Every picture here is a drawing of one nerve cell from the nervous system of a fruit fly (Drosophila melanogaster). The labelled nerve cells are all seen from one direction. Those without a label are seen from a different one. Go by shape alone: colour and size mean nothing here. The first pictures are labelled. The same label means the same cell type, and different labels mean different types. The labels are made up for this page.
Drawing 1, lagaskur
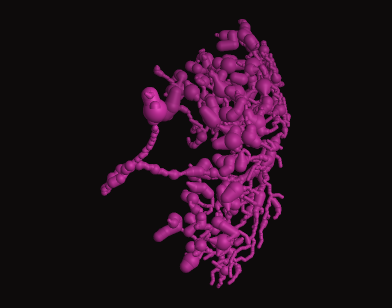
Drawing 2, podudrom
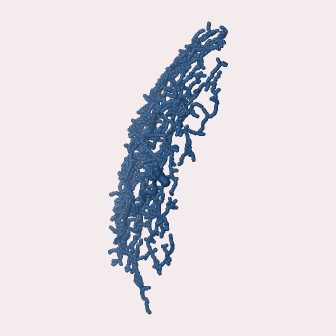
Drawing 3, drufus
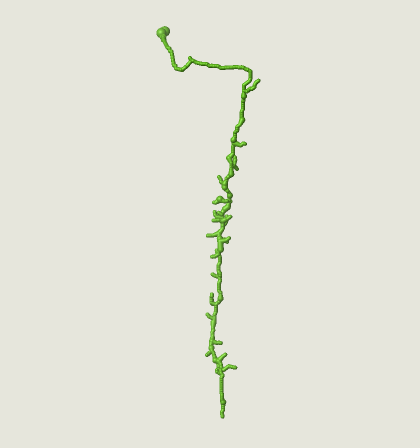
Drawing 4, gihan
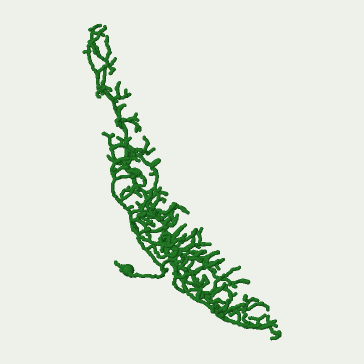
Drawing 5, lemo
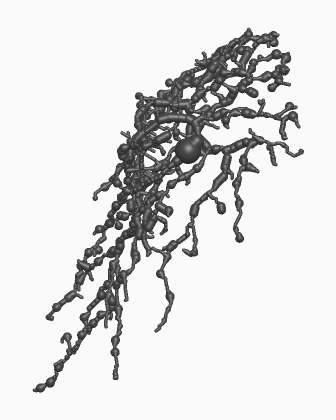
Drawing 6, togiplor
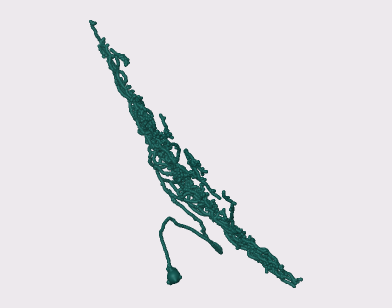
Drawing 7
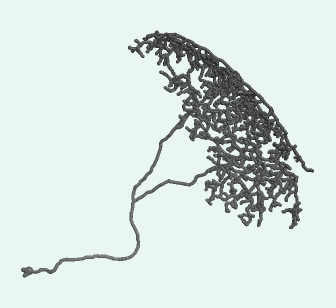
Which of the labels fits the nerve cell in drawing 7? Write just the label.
gihan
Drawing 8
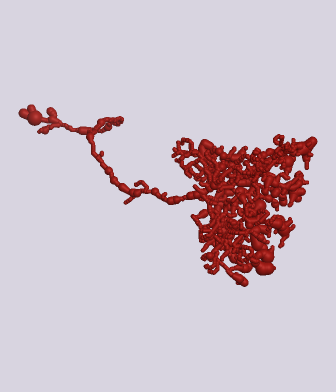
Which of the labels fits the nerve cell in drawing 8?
lagaskur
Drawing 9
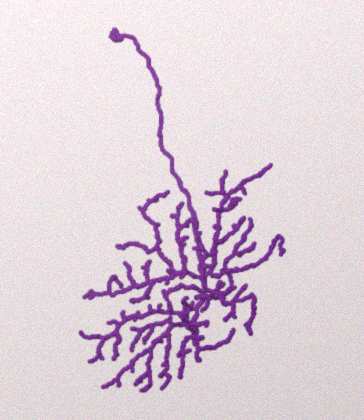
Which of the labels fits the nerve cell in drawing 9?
lemo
